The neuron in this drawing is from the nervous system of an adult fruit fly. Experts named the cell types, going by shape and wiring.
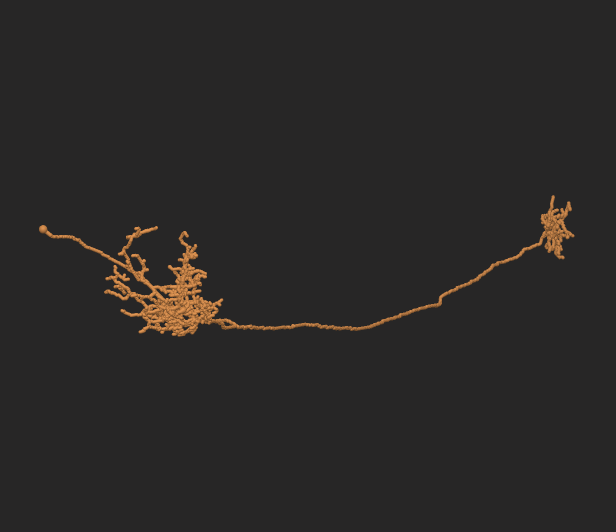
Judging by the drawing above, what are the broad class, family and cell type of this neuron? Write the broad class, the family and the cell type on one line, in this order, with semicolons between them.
central-brain intrinsic neuron; hemilineage VLPa2; PVLP037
